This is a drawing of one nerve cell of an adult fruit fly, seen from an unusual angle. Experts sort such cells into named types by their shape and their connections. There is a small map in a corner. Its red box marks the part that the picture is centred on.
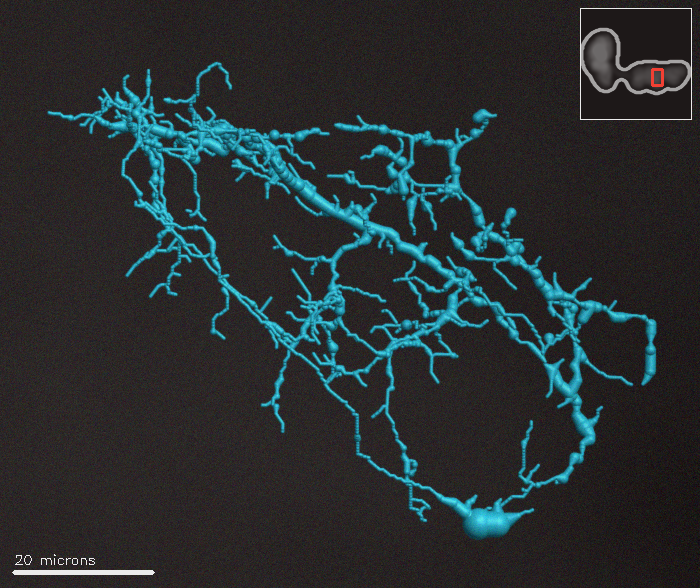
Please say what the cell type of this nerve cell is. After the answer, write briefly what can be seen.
Its cell type is IN12B026. This is a nerve-cord intrinsic neuron. From left to right in the picture it spans about 85 microns. As drawn here it is wider than it is tall.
